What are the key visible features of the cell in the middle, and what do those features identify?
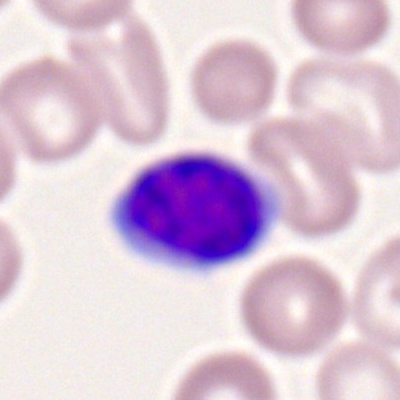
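Chromatin dense, dark purple, coarsely clumped. Cytoplasm pale blue, only a thin rim around the nucleus, most visible along the left and lower edges. Cell: lymphocyte.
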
